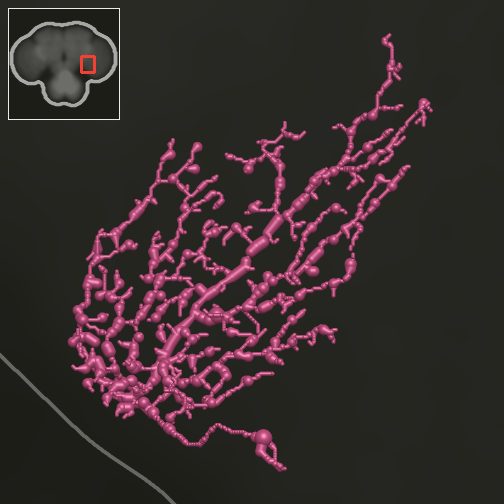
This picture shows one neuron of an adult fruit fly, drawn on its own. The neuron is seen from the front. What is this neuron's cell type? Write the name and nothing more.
Li28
